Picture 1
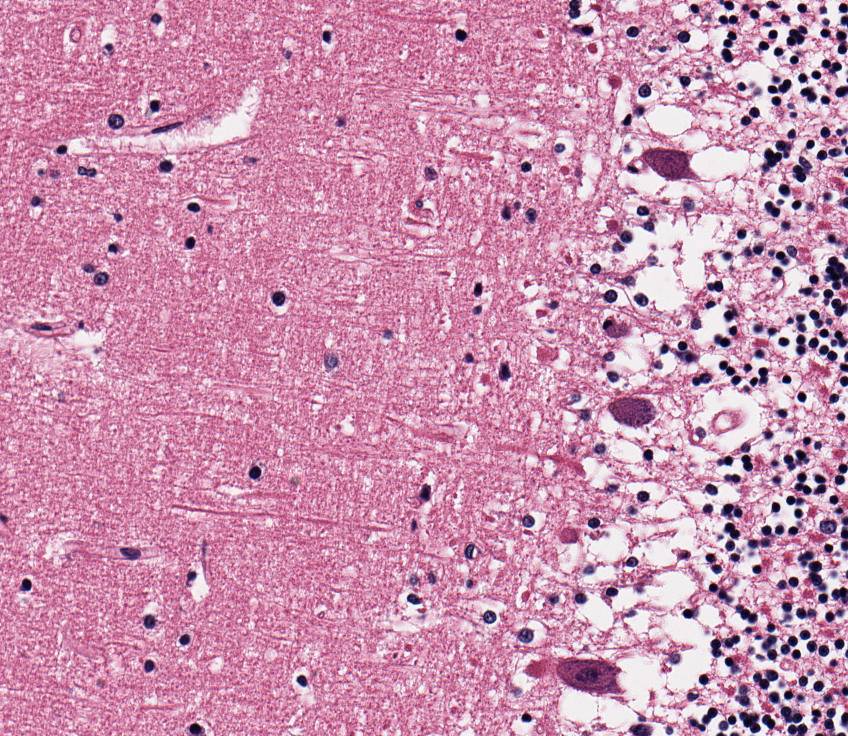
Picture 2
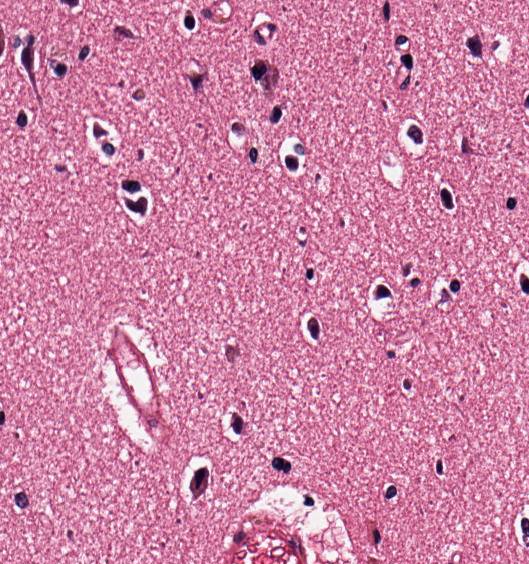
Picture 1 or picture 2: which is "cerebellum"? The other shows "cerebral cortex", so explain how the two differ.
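Picture 1 shows cerebellum; picture 2, cerebral cortex. In picture 1, large neurons have abundant purplish-pink granular cytoplasm around one nucleus. Cells crowd its right edge, with small, round, dark-staining nuclei and barely visible cytoplasm. In the fibrillar left zone, small nuclei lie singly and widely spaced, and faint fibres and slit-like clefts mostly run horizontally.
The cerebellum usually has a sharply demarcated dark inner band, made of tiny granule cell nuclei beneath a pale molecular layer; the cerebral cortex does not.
Picture 2 is a finely fibrillary pink background, its cells scattered singly and fairly evenly without clusters or rows. Many nuclei sit in a clear, empty halo, and a second vessel with pink-red material is cut at the bottom edge near the centre.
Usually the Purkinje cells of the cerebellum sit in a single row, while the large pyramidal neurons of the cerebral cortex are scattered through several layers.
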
